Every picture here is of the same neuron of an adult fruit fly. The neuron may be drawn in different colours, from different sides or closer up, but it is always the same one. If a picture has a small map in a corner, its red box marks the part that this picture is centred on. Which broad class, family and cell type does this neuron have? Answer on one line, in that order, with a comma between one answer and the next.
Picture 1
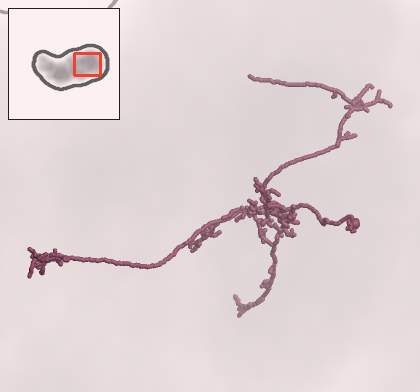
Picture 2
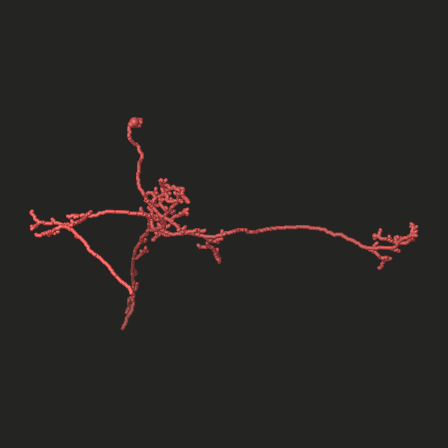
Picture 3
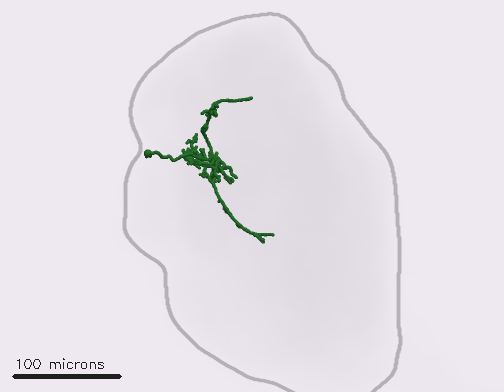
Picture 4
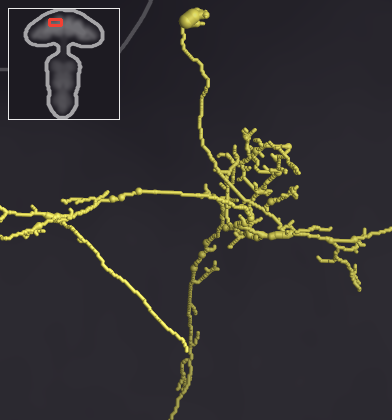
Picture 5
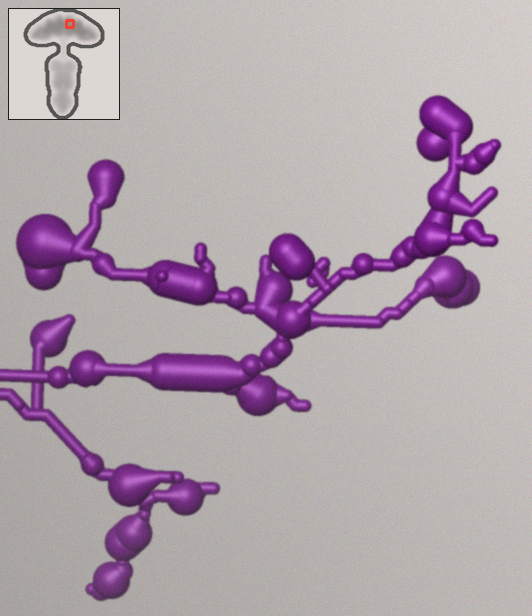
central-brain intrinsic neuron, hemilineage AOTUv3_ventral, LAL086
